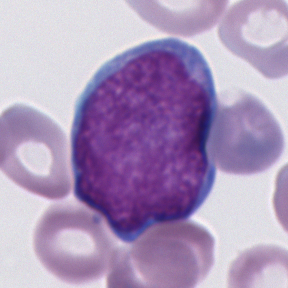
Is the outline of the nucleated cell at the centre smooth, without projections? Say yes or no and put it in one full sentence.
Yes, the cell's outline is smooth, without projections.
